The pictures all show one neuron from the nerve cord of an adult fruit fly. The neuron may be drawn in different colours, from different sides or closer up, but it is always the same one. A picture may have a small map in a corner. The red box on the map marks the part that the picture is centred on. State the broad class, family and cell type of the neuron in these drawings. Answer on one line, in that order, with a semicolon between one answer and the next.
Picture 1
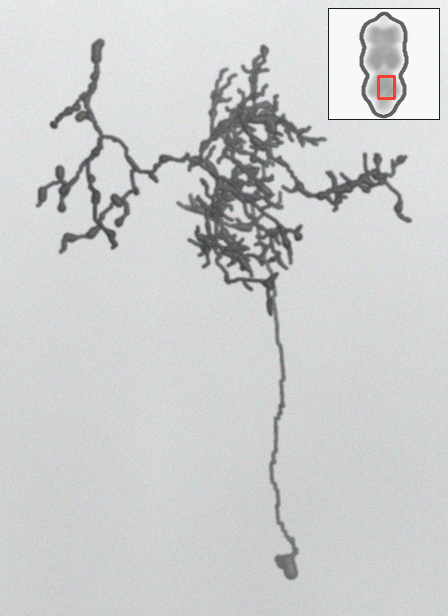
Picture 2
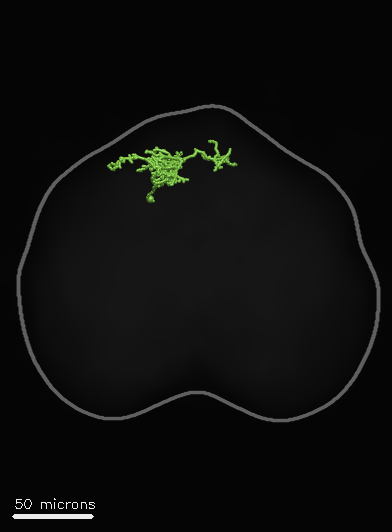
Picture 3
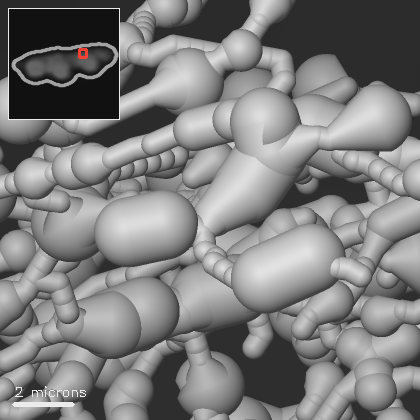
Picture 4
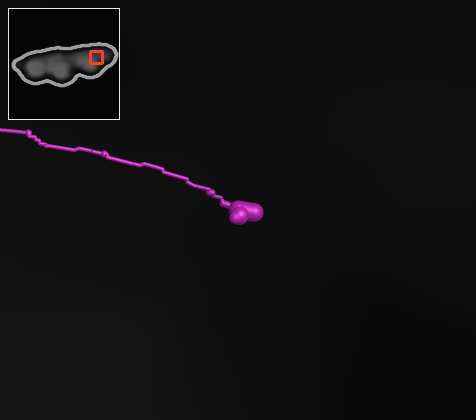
nerve-cord intrinsic neuron; hemilineage 06A; IN06A117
